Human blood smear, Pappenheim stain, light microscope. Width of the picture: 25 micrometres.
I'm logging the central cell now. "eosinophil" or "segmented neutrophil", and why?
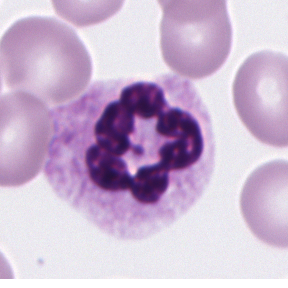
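Segmented neutrophil. The deciding feature is the cytoplasm, which holds fine, faint lilac granules.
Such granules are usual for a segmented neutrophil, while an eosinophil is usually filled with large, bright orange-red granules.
The nucleus consists of several lobes joined in a closed ring around a pale central space, and its chromatin is dark purple and coarsely clumped. The cell measures about 14 micrometres across, the nucleus about 10 micrometres.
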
